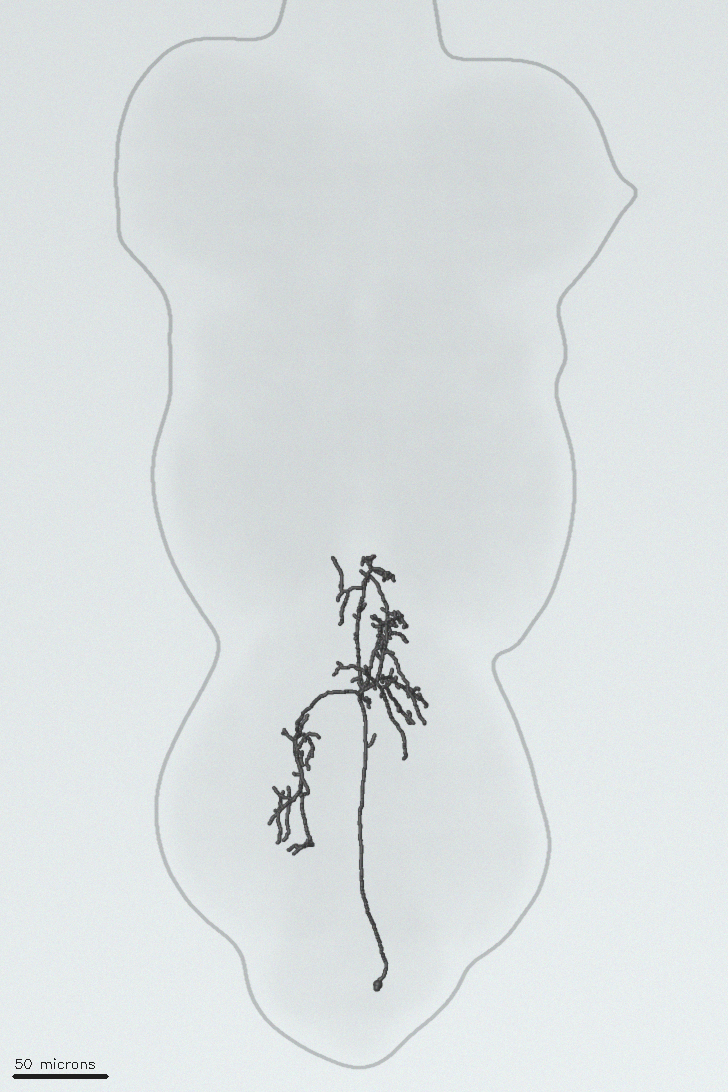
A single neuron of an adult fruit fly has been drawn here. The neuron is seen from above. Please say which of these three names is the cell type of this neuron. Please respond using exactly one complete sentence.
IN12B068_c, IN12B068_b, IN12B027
As its cell type, this neuron has IN12B068_c.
